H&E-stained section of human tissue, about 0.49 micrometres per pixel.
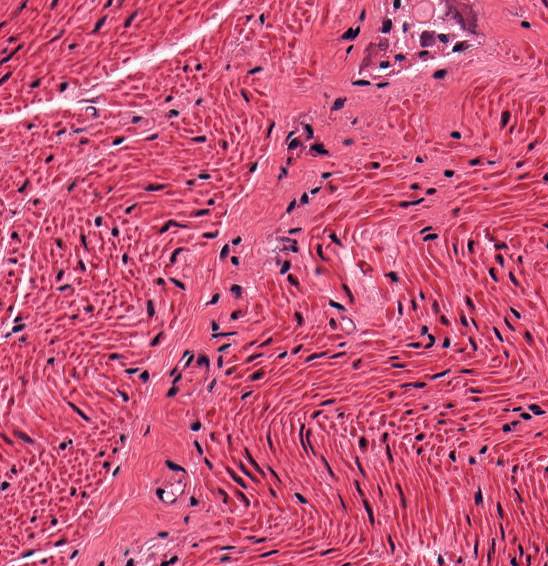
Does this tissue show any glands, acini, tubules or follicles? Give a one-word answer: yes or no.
No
